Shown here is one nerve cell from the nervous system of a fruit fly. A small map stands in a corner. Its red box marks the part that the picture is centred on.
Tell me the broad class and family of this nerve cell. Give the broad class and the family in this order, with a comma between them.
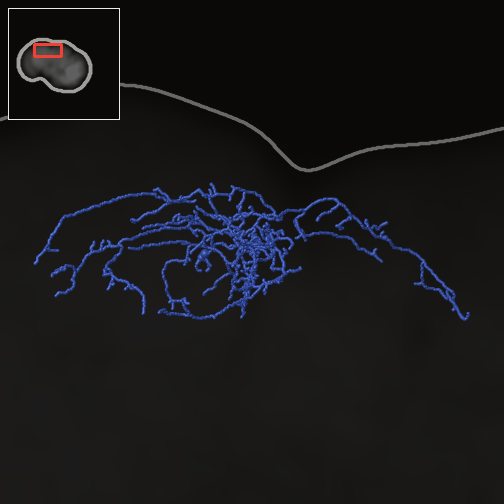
central-brain intrinsic neuron, hemilineage SMPad1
